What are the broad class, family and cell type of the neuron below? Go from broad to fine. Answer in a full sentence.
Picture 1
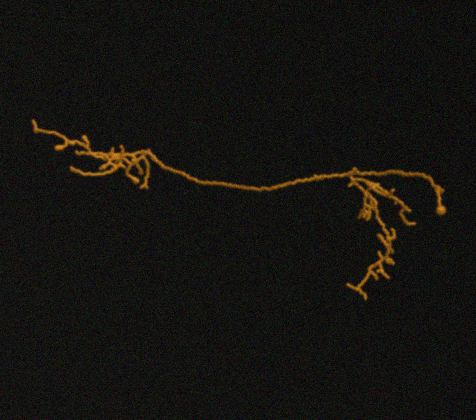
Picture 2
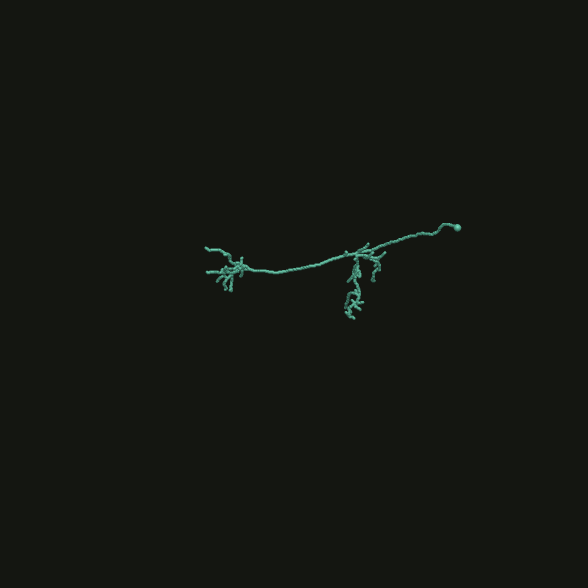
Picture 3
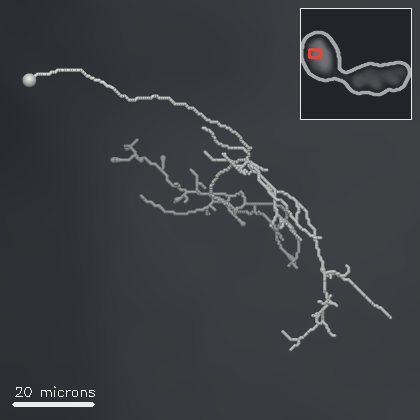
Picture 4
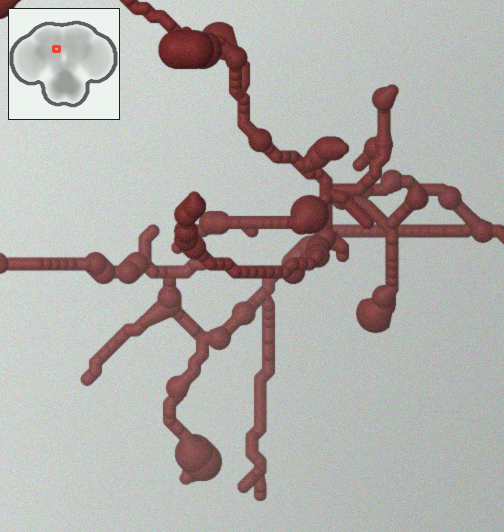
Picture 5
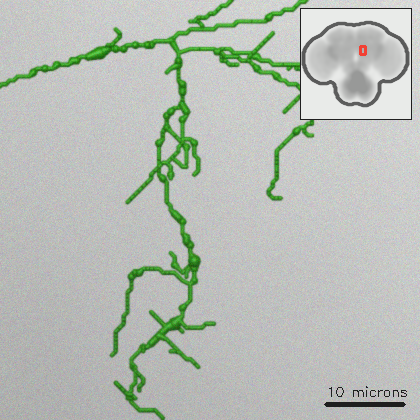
A central-brain intrinsic neuron of hemilineage AOTUv3_ventral, type CB3992.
